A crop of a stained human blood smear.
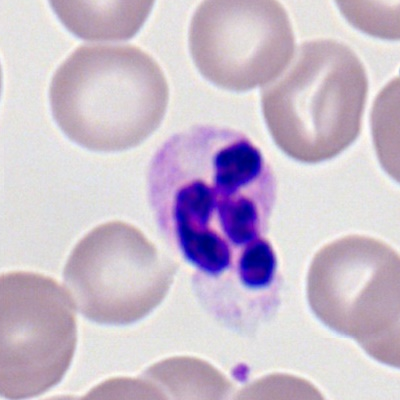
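Segmented neutrophil, central cell. The nucleus is divided into several separate lobes connected by thin strands, with densely clumped, dark purple chromatin. Cytoplasm is abundant and pale pinkish-lilac, containing fine, faint pinkish-purple granules.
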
